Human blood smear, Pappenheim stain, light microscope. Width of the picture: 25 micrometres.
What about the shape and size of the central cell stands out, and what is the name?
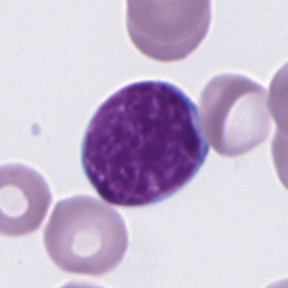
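Start with the outline: smooth, rounded to slightly oval, and about 11 micrometres across. Inside, the nucleus is round to oval, not divided into lobes, and measures about 11 by 10 micrometres, so it fills about 90% of the cell's area. That leaves the cytoplasm as only a thin blue rim at the edge, and you'll find no granules in it. So what you have here is a typical lymphocyte.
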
